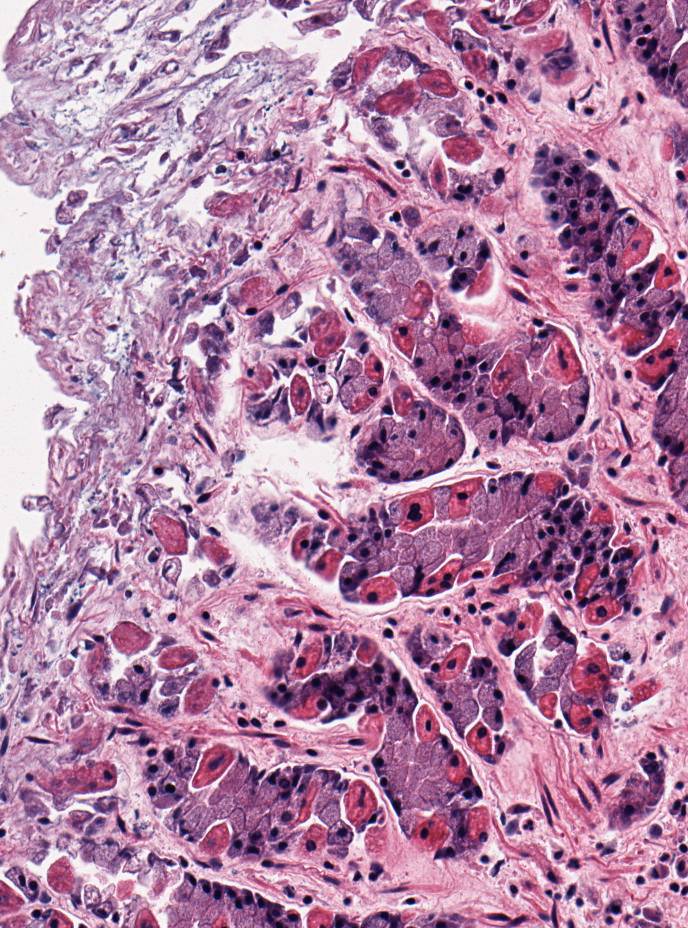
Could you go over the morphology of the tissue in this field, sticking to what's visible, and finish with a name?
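The bulk of the glands, as I look, is chief cells, with purple granular cytoplasm and small dark nuclei; they outnumber the parietal cells. Those parietal cells are scattered through the glands across the field: bright pink cytoplasm, one round central dark nucleus. Between the gland clusters, the stroma is pink and fibrous, with scattered small elongated dark nuclei. The tissue is stomach.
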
